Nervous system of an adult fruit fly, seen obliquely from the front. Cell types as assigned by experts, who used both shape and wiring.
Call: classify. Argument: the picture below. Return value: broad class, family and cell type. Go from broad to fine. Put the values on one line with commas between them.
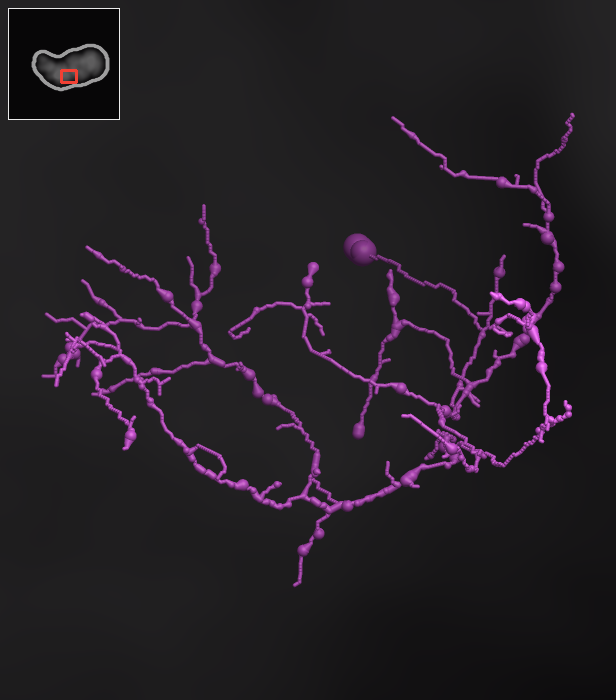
nerve-cord intrinsic neuron, hemilineage 20A.22A, IN20A.22A069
